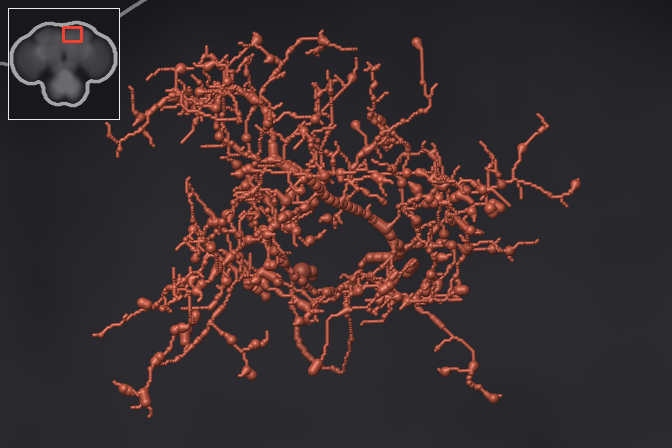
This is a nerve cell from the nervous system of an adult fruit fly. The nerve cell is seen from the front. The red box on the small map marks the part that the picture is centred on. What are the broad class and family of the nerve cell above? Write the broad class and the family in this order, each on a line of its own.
central-brain intrinsic neuron
hemilineage DM6_dorso_lateral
